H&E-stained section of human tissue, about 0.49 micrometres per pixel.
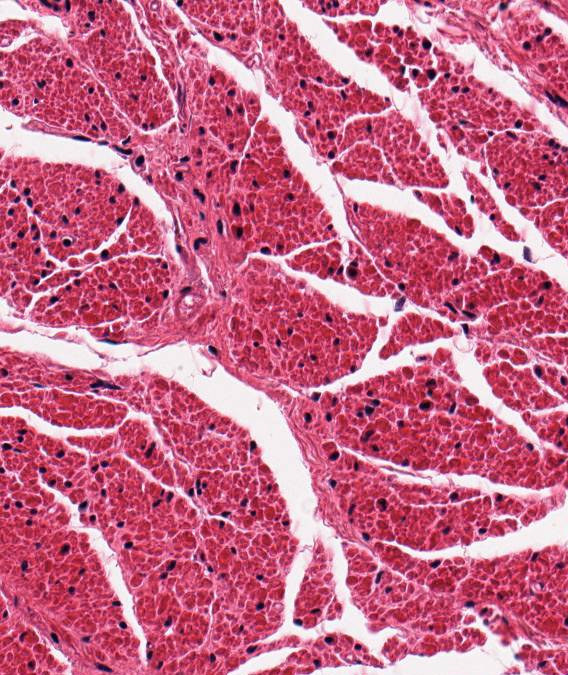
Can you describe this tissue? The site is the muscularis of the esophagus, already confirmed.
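Looking across the field, it's all muscle, split into many separate bundles. The muscle cytoplasm takes a deep pink-red stain. Nuclei are small, dark and sparse, so most cell profiles I see have none. And I find no fat cells anywhere.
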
